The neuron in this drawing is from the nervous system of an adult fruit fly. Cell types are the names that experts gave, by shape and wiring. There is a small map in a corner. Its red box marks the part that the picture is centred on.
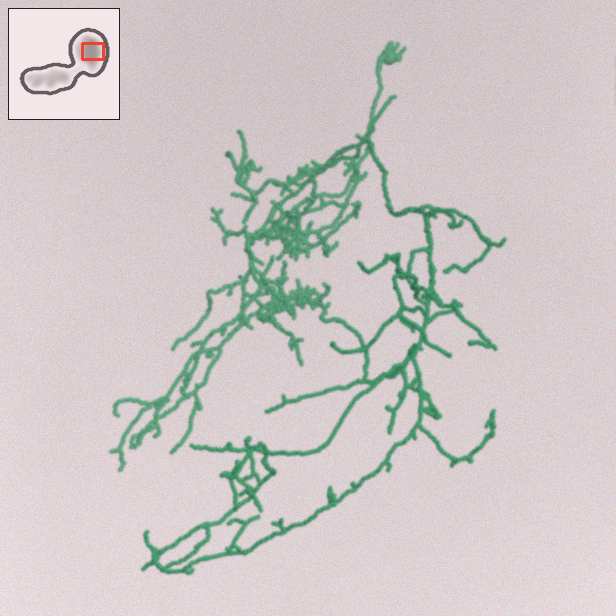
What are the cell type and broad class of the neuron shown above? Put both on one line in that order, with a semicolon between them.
LAL117; central-brain intrinsic neuron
